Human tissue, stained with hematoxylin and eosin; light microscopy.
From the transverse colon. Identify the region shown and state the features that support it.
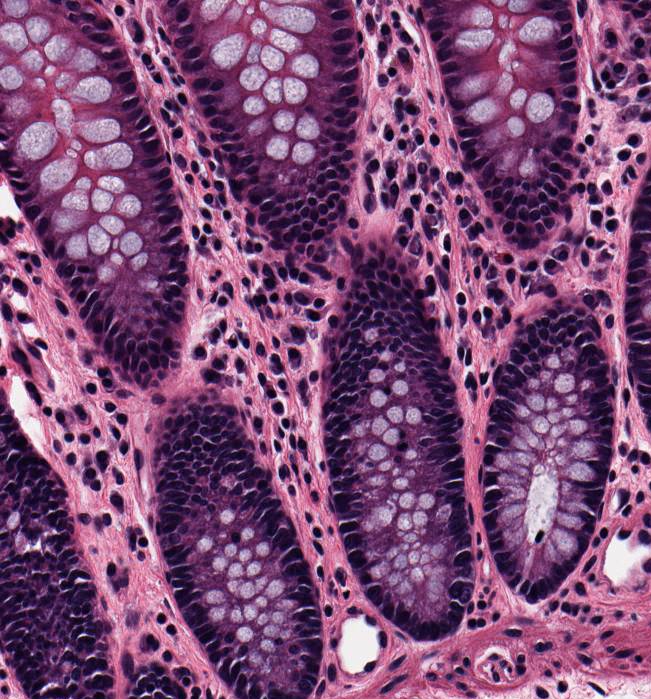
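This section is colonic mucosa, with elongated tubular glands lying side by side across the field, separated by narrow bands of stroma. Each gland is an unbranched tube with a smoothly rounded end, its inner part filled by numerous goblet cells with pale, rounded mucin vacuoles.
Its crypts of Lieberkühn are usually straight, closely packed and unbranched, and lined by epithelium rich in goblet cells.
The pink fibrous stroma holds many small round dark nuclei of lymphocytes and plasma cells.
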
